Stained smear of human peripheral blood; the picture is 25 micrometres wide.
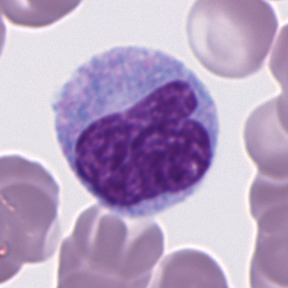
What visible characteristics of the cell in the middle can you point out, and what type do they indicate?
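First, the nucleus: it is folded over on itself into overlapping lobes and measures about 12 micrometres across. Second, the colour of the cytoplasm: pale greyish blue. Third, its contents: a dusting of fine pinkish-purple granules. Fourth, its spread: the widest rim of cytoplasm lies at the upper left of the nucleus. With every point checked, the cell is a monocyte.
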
